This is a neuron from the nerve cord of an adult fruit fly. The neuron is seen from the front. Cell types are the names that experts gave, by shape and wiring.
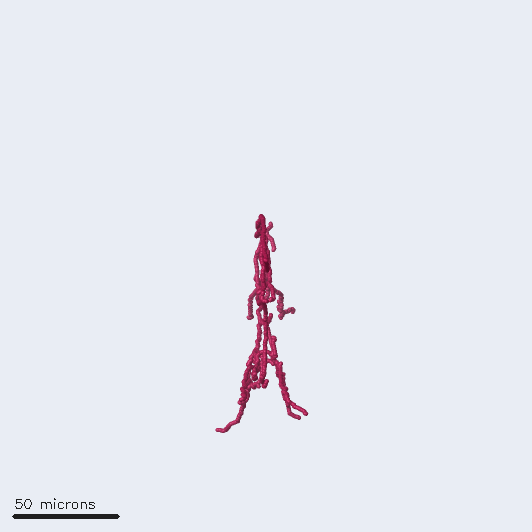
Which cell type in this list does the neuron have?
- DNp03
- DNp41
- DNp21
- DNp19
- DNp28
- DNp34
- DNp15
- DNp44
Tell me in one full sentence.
The cell type DNp44 is the type of this neuron.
